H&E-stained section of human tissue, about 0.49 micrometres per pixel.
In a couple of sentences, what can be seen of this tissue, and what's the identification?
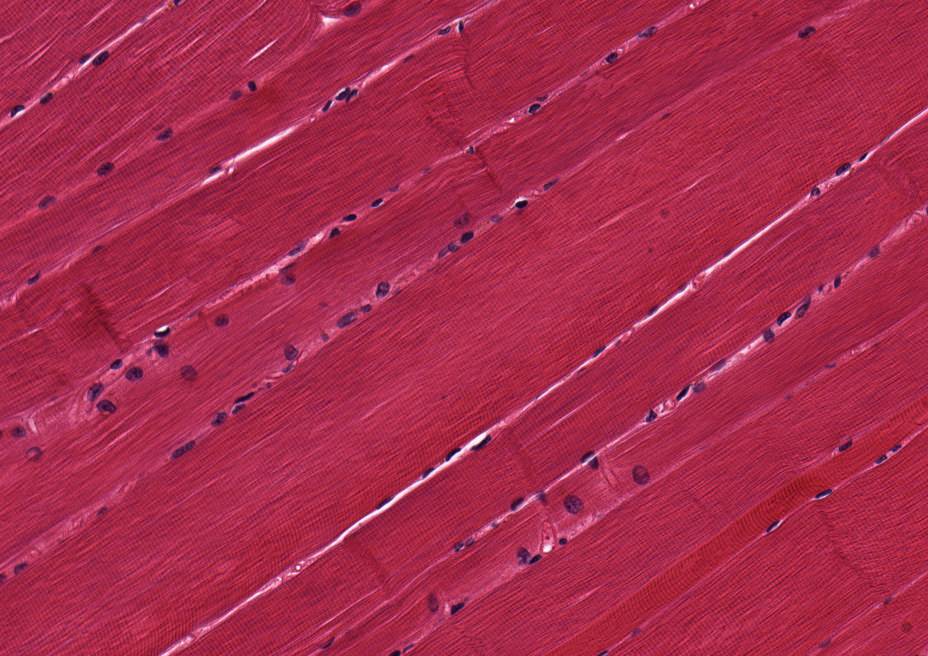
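Taking the nuclei first, they sit at the edges of the fibres rather than in their centres, and most are small, dark and elongated parallel to the fibres. Next, the fibre cytoplasm stains a deep, even red-pink. Finally, only thin strands of connective tissue with scattered small nuclei lie between the fibres, and there are no fat cells. This is skeletal muscle.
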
